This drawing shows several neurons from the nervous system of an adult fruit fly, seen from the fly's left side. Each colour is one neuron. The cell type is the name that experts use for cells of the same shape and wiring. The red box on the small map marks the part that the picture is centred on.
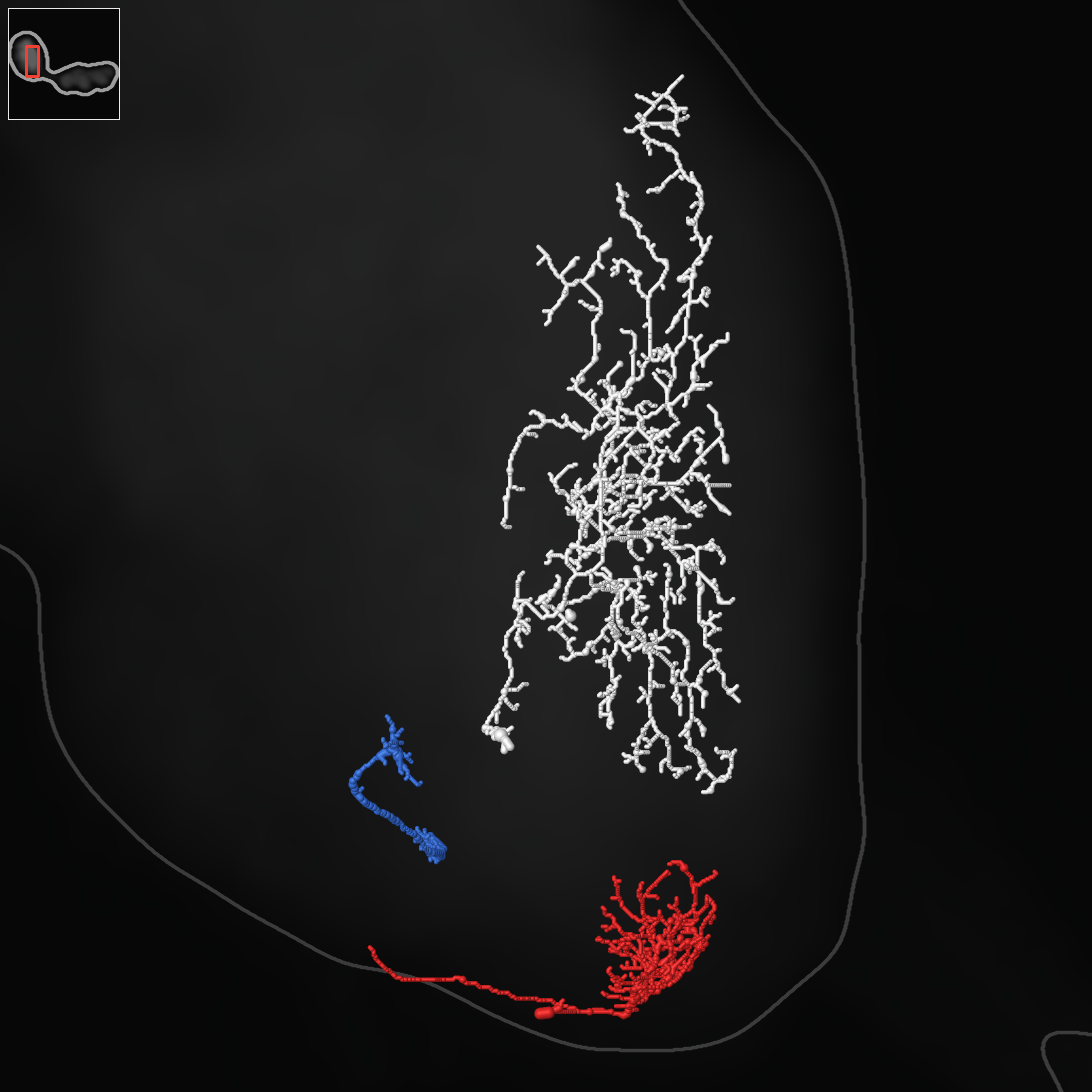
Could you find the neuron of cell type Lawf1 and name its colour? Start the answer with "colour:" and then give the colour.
colour: red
